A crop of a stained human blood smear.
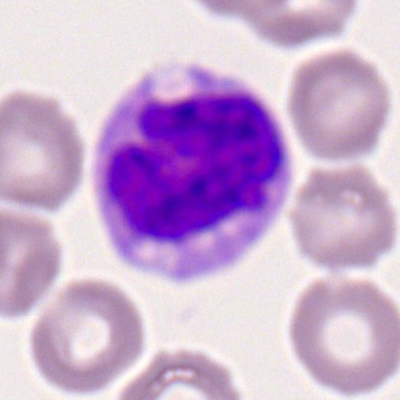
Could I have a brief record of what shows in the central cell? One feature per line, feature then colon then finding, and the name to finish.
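Nuclear contour: irregular, with folds and indentations
Nuclear size: fills most of the cell
Cytoplasm: a moderate rim around the nucleus
Chromatin: deep purple, with darker clumped patches
Vacuoles: several small clear ones below the nucleus
Name: monocyte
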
